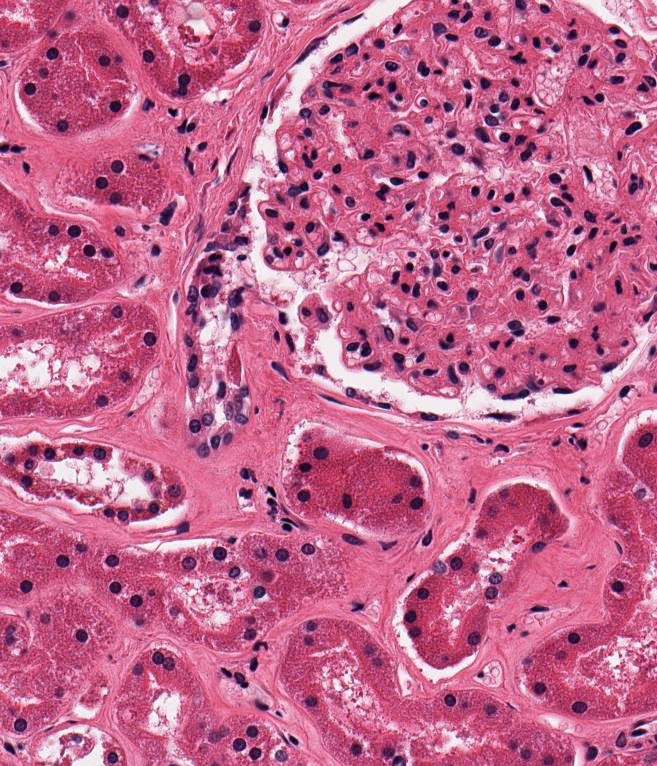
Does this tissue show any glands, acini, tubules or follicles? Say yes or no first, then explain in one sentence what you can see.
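Yes. Tubules cut in round and oval profiles fill the left side and the lower part of the field.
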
